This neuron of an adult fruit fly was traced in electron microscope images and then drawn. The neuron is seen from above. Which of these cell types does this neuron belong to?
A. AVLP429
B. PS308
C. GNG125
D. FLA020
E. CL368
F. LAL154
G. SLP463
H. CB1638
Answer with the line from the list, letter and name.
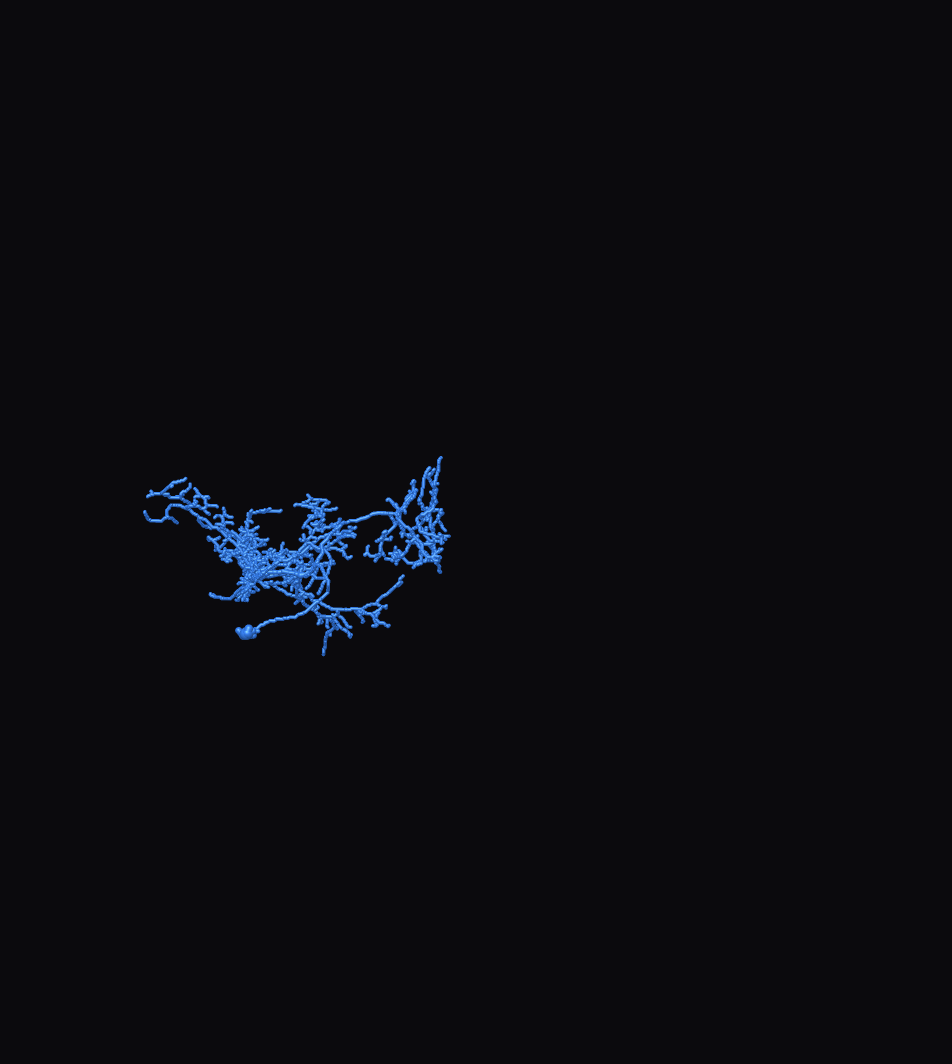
E. CL368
